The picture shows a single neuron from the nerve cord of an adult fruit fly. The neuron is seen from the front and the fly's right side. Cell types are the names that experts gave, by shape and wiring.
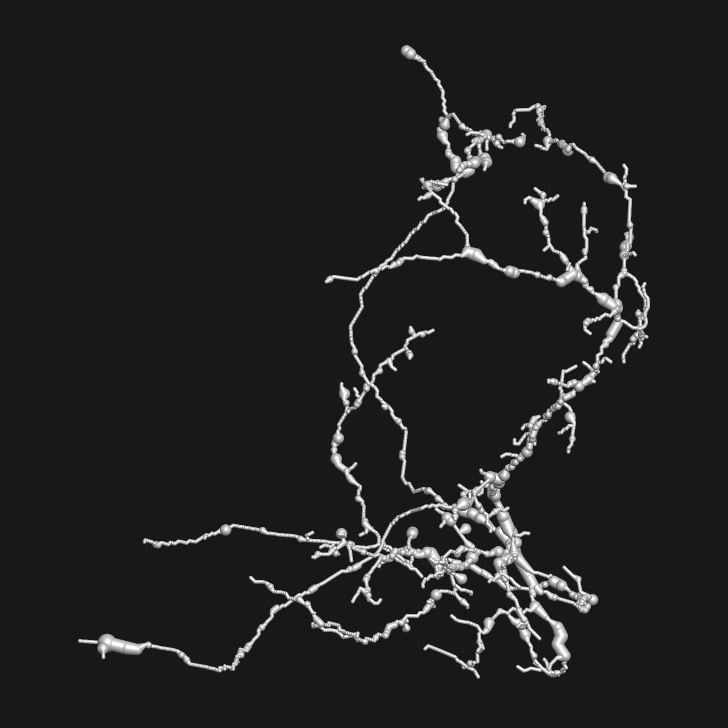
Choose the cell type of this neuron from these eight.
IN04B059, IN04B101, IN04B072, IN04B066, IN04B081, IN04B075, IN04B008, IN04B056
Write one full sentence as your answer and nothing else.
So far as cell type goes, this neuron is IN04B072.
